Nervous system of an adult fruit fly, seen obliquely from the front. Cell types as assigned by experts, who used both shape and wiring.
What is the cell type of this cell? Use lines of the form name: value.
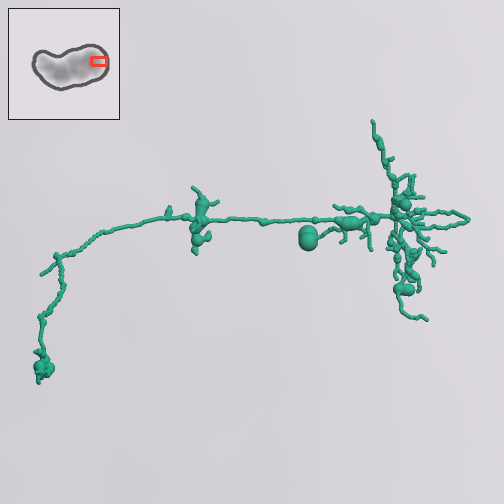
cell type: Tm4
